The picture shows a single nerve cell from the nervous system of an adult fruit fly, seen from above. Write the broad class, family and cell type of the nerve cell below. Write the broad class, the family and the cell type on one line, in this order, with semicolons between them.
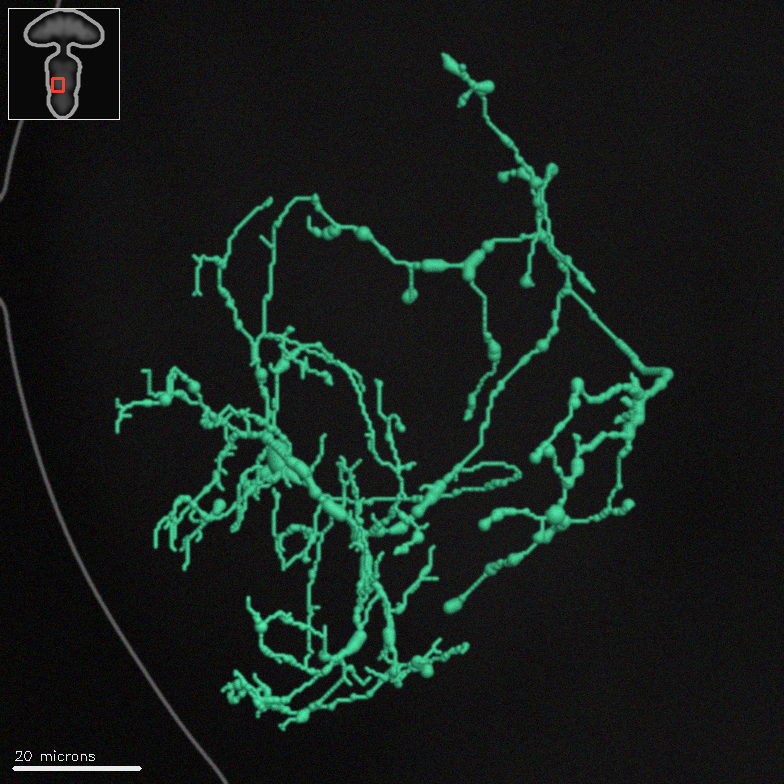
nerve-cord intrinsic neuron; hemilineage 01B; IN01B015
